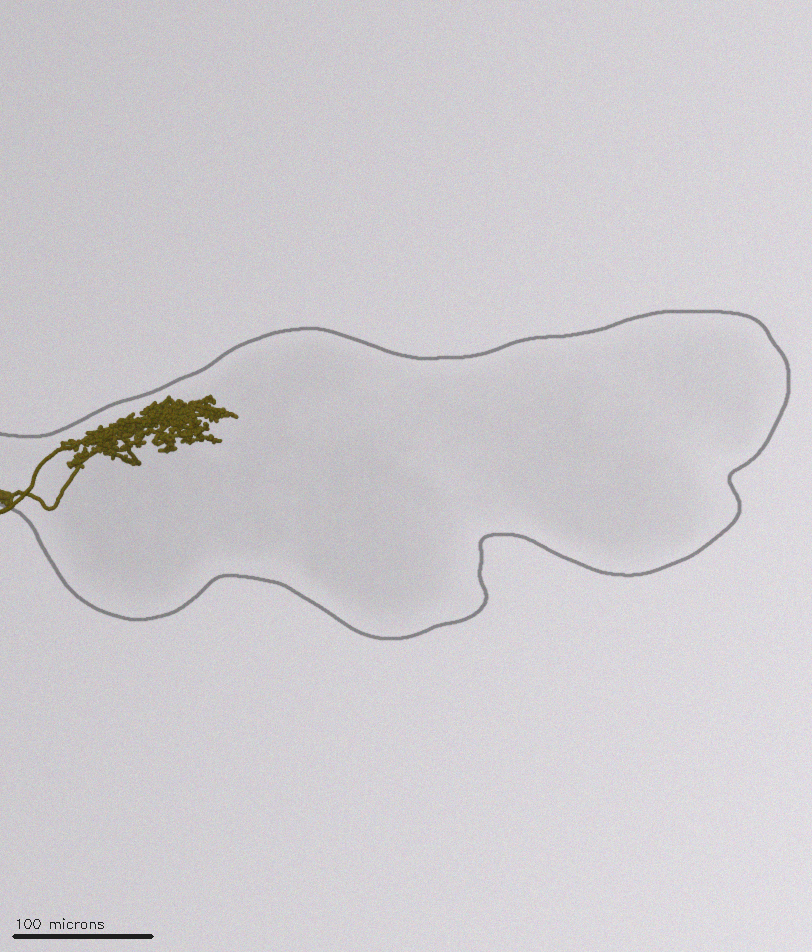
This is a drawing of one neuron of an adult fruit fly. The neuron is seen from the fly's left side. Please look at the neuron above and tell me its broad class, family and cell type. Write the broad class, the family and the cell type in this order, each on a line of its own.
motor neuron of the nerve cord
hemilineage 16B
MNnm09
